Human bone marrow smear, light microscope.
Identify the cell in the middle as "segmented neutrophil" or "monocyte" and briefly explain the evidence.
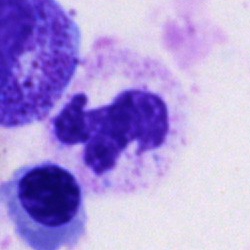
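The answer is segmented neutrophil. Its cytoplasm is plentiful and very pale, almost colourless with a faint pink tint.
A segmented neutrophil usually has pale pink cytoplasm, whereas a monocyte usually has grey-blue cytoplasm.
Fine pink-violet granules are scattered through the cytoplasm, and the chromatin is dense, dark purple and condensed.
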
